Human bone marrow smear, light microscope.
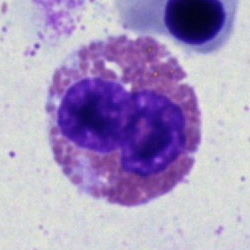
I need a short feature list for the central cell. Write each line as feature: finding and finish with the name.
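Outline: roughly round, as you can see
Nucleus: divided into two lobes
Chromatin: dense and coarsely clumped
Vacuole: one, small and clear, in the cytoplasm just above the nucleus
Name: eosinophil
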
